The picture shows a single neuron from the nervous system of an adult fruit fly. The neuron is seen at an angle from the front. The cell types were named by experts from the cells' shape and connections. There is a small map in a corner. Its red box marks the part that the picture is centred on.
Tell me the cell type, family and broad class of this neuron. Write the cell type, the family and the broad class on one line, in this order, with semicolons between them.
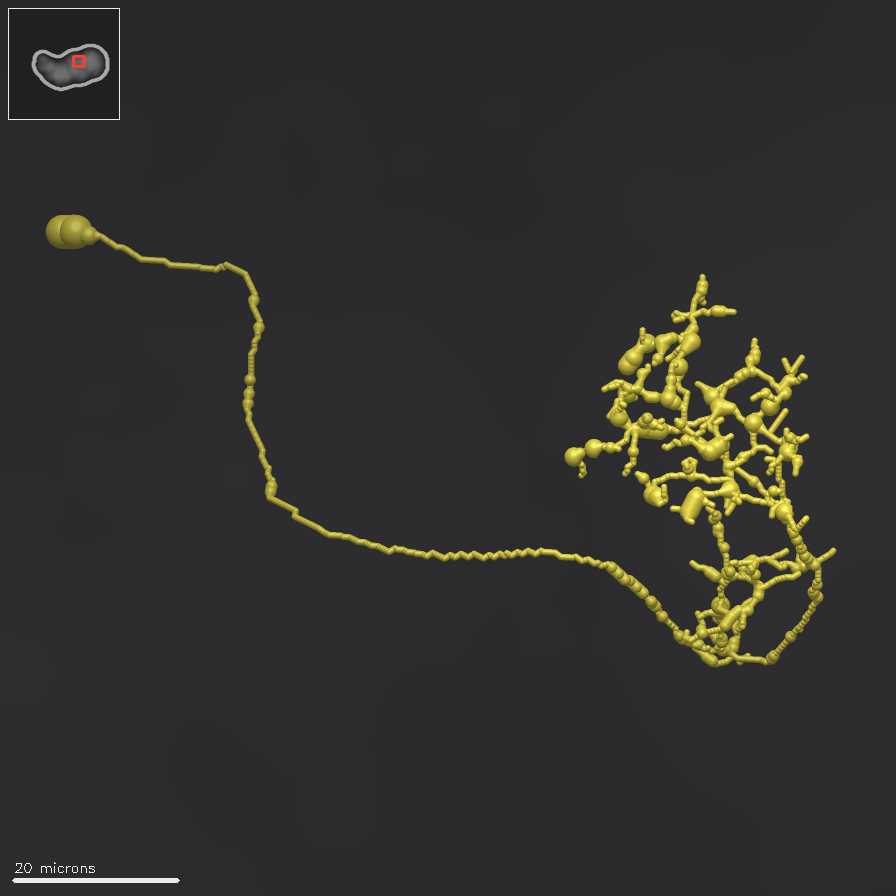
vDeltaE; class CX; central-brain intrinsic neuron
